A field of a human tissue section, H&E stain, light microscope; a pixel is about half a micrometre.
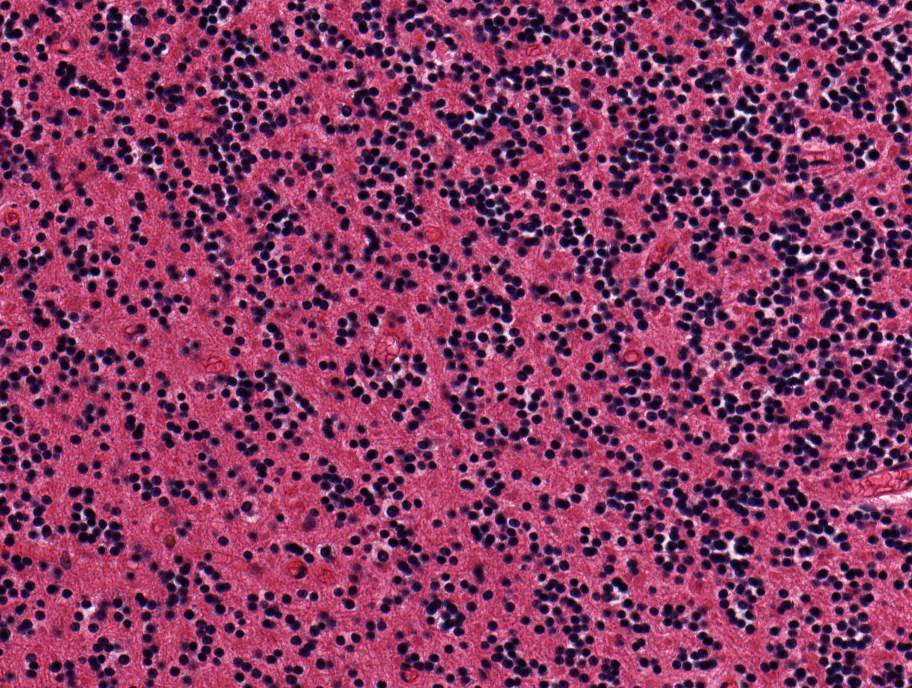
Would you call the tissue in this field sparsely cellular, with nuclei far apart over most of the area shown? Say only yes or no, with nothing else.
No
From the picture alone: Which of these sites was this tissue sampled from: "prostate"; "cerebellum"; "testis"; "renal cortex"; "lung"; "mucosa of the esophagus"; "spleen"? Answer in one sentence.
The site this tissue was sampled from is the cerebellum.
